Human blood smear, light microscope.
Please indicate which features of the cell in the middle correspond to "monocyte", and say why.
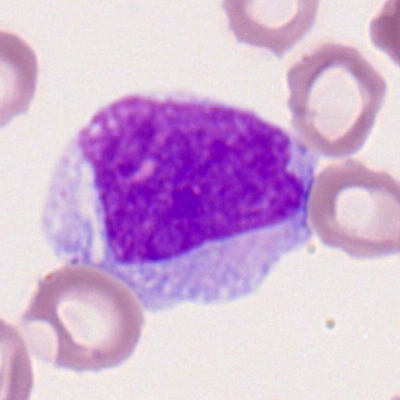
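Named cell: monocyte. Outline irregular, not round. Nucleus toward the upper right; widest cytoplasm on the left and below. Cytoplasm pale greyish blue.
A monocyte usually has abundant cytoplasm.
Here the cytoplasm forms a moderate rim, more than a barely visible sliver.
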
